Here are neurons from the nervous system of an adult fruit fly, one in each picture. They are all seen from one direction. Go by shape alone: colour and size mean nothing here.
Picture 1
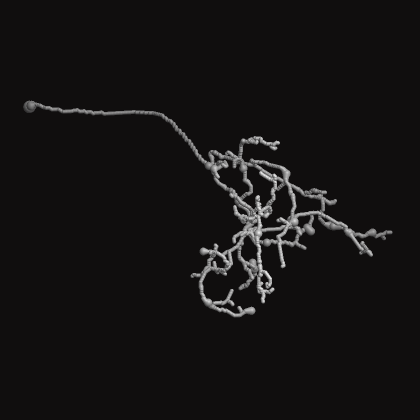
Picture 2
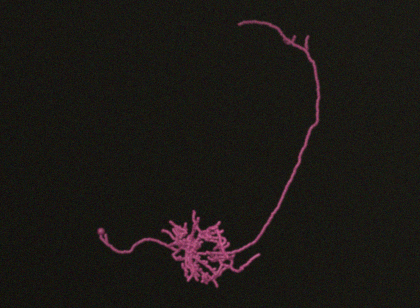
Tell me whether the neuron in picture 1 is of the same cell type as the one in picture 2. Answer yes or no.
no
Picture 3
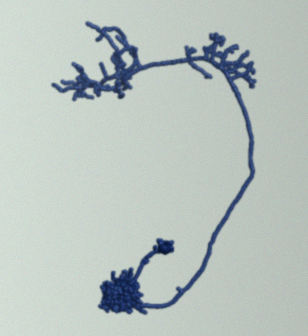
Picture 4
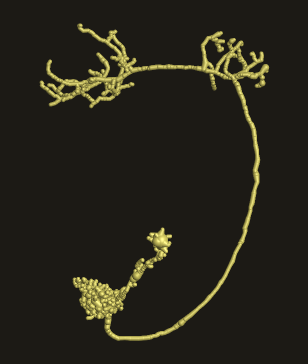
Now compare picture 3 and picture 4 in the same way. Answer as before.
yes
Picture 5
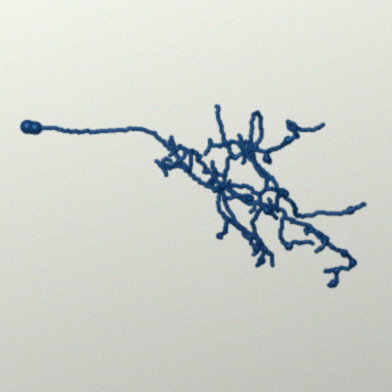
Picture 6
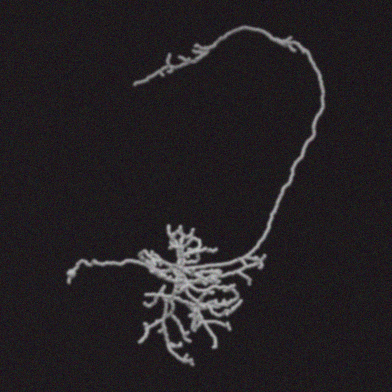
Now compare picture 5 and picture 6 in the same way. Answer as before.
no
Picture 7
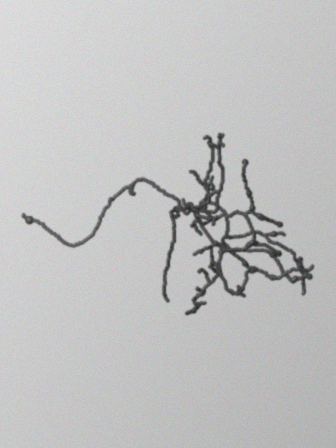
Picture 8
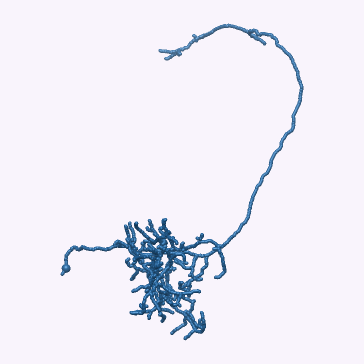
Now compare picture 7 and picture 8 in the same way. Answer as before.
no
